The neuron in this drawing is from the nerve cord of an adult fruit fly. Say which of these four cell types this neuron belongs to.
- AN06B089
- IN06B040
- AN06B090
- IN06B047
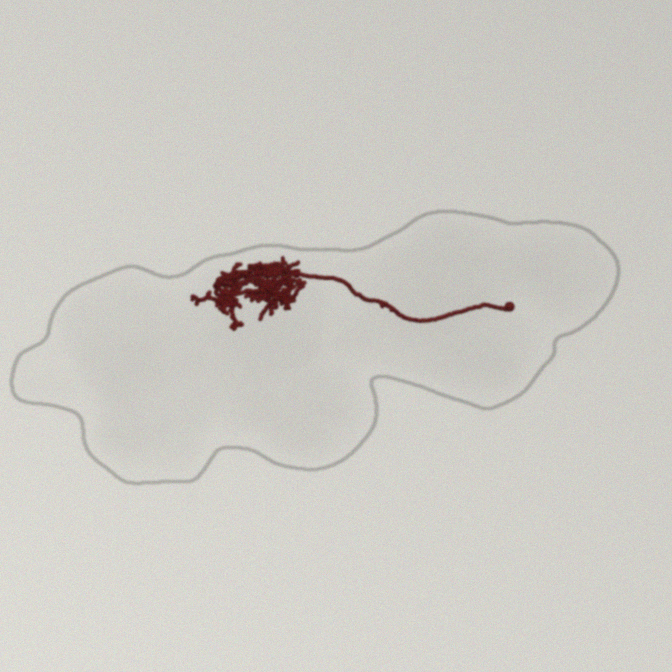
IN06B047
